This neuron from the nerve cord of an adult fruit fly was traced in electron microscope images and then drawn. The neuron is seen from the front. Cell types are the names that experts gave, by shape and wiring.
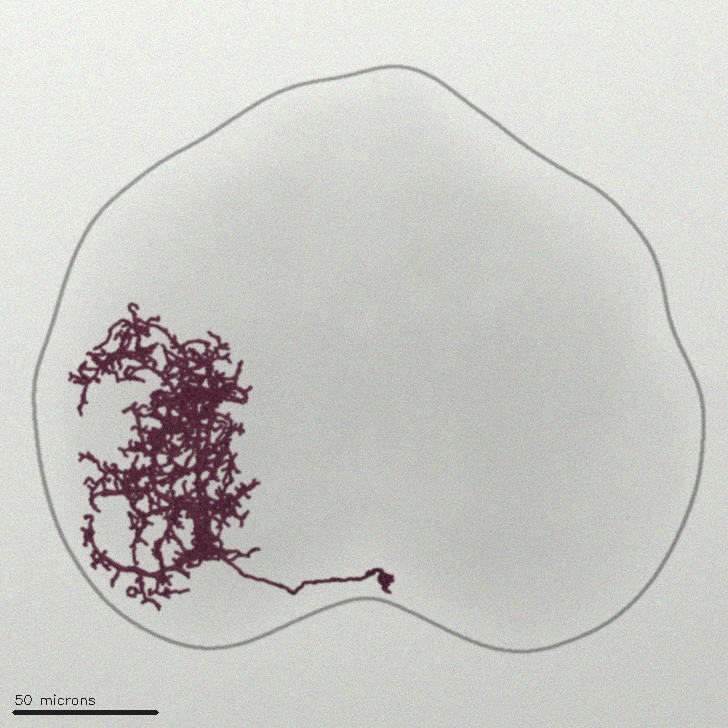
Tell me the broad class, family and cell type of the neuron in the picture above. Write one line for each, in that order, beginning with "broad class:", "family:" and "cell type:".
broad class: nerve-cord intrinsic neuron
family: hemilineage 13B
cell type: IN13B006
